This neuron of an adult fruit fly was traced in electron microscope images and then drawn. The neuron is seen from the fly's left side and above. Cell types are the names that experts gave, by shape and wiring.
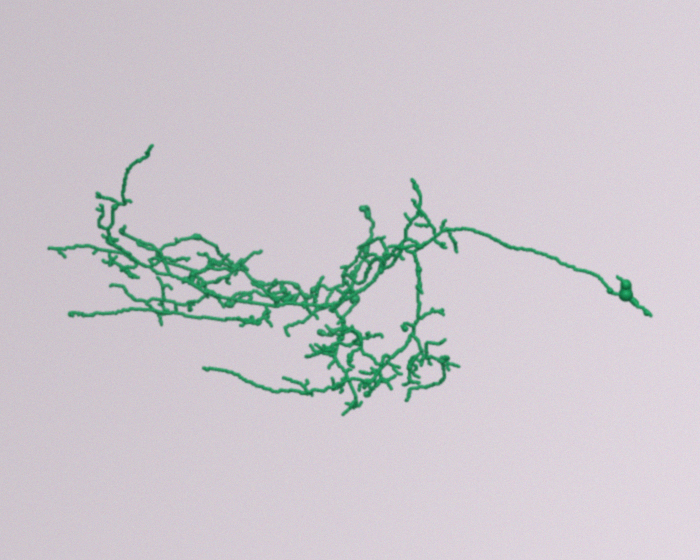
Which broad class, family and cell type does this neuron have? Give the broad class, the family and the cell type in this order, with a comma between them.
nerve-cord intrinsic neuron, hemilineage 20A.22A, IN20A.22A017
